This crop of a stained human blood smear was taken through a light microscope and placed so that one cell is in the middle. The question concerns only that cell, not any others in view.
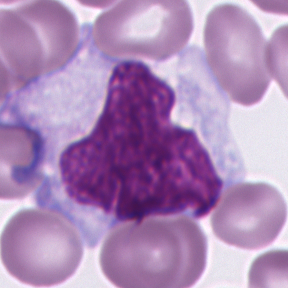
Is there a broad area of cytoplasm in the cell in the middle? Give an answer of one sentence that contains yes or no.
Yes, there is abundant cytoplasm in this cell.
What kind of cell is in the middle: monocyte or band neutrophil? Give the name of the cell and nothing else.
monocyte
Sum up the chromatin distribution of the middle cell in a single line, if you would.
Check the chromatin: it is fine and not coarsely clumped.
